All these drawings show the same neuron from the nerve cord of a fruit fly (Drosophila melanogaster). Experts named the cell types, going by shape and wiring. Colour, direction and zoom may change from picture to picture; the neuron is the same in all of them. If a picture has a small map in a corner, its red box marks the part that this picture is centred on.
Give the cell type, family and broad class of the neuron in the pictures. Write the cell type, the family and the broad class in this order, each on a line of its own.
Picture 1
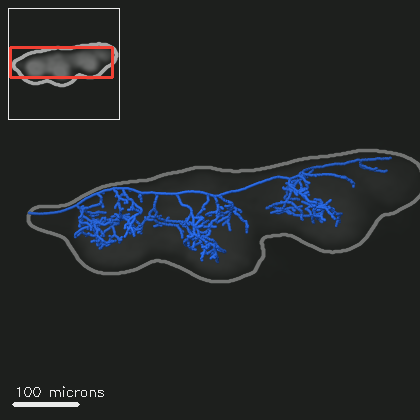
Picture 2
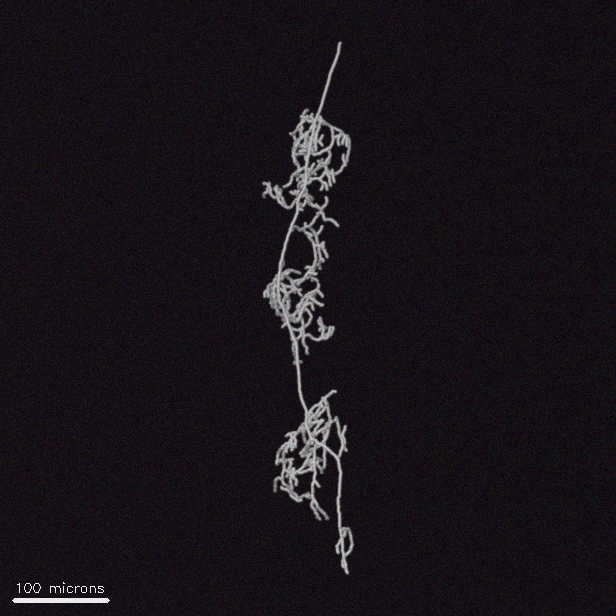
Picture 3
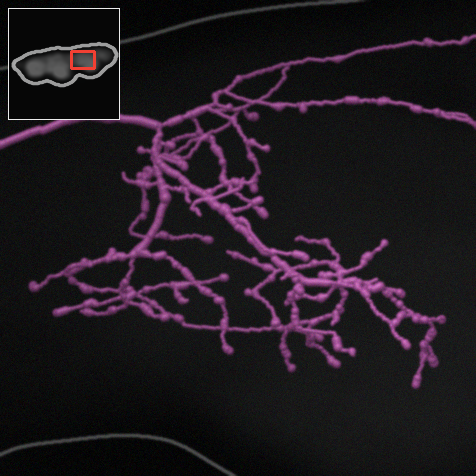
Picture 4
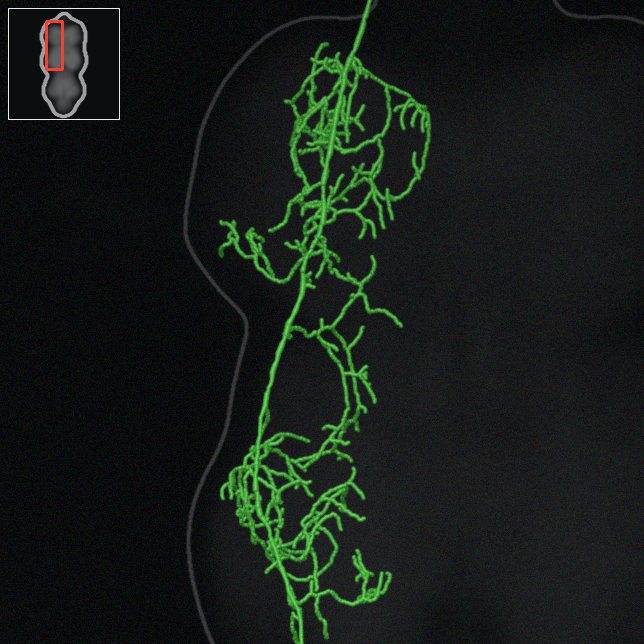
DNg100
DNg
descending neuron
